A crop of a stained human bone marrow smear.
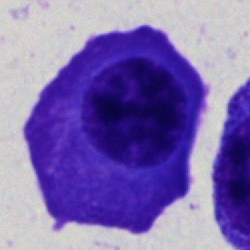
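Plasma cell: dark chromatin clumped into patches with lighter areas between. Cytoplasm abundant, stained deep blue, broadest on the lower left side of the nucleus. Small knob-like projection at the lower left corner of the cell.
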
